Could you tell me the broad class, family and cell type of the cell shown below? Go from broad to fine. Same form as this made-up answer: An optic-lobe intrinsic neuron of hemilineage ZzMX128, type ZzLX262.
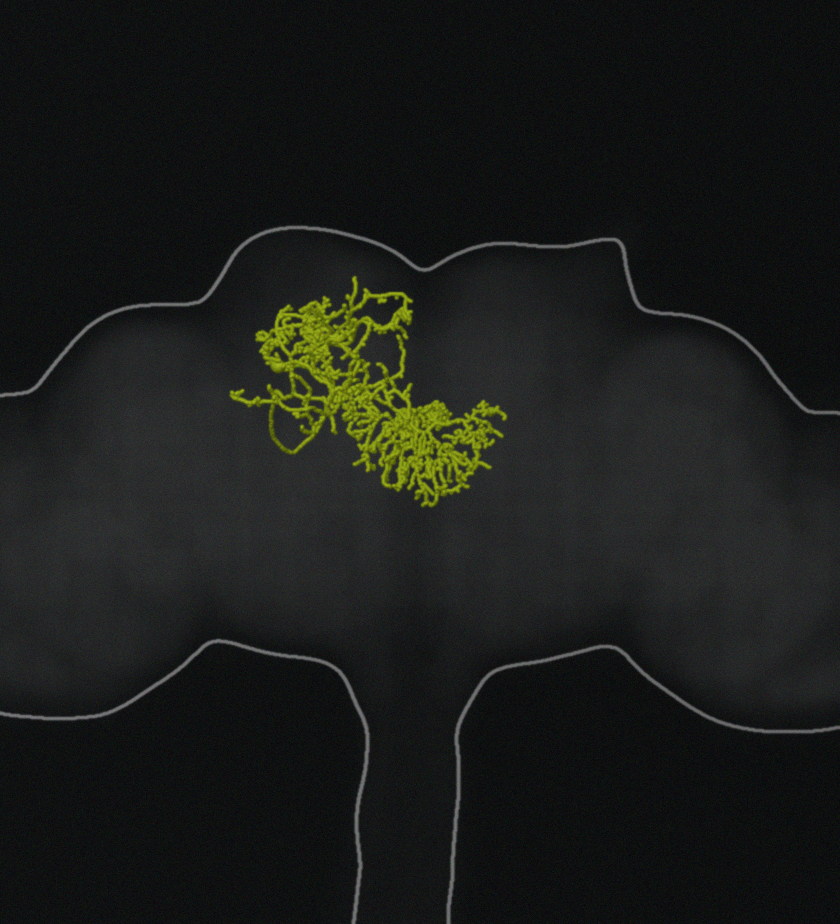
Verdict: A central-brain intrinsic neuron of hemilineage LALv1_dorsal, type FB4C.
